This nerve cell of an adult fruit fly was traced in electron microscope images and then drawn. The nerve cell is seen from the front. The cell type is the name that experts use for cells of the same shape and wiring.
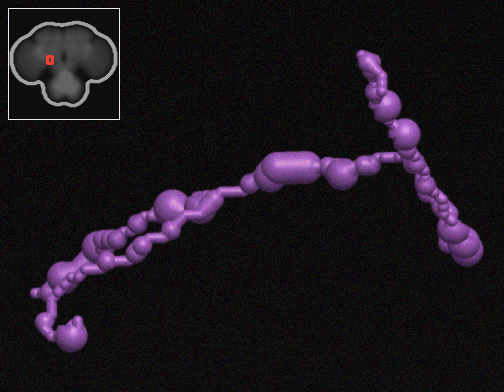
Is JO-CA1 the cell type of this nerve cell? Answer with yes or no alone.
yes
